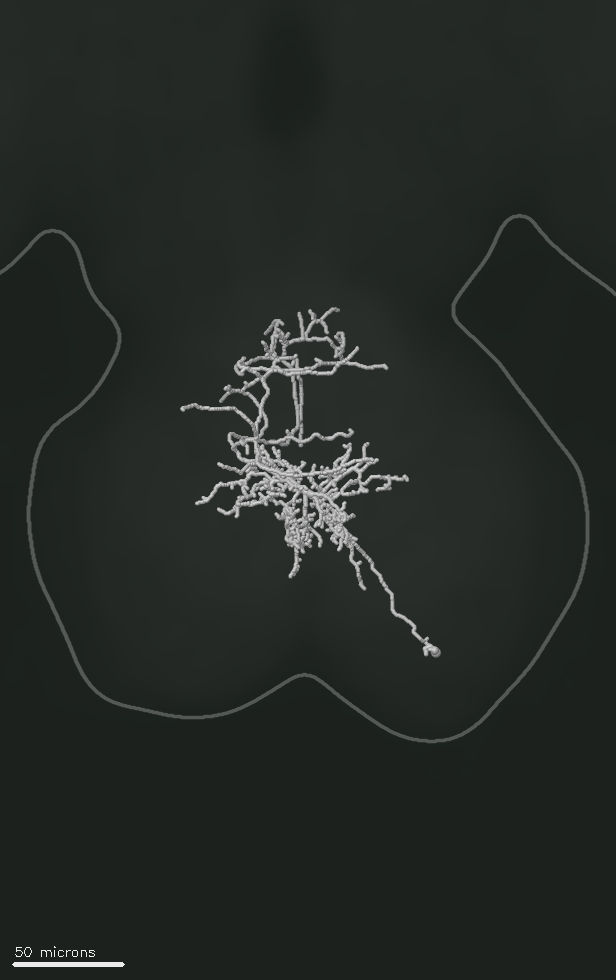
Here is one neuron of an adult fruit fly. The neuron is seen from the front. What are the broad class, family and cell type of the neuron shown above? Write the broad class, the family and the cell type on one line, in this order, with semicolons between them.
nerve-cord intrinsic neuron; hemilineage 06B; IN06B054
